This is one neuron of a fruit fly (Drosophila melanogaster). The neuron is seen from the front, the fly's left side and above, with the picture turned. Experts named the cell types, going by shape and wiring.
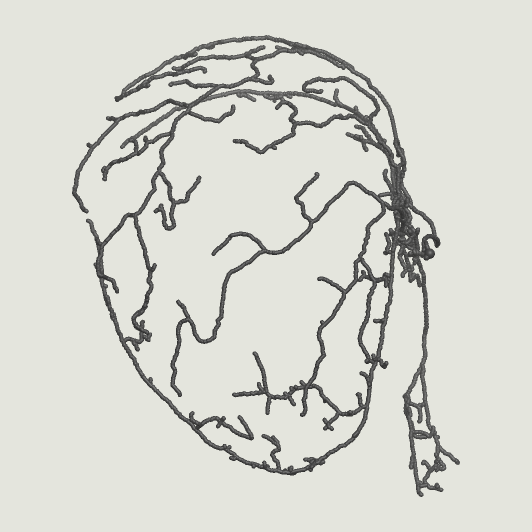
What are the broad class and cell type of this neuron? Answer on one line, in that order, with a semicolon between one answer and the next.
visual centrifugal neuron; aMe4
